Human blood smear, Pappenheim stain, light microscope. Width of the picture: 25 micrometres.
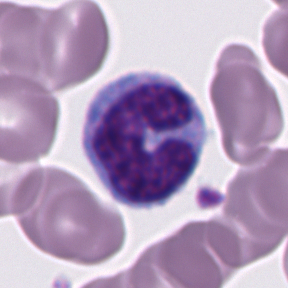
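Monocyte: the nucleated cell at the centre of this stained blood smear. Notice first its roughly round outline with a smooth edge, about 11 micrometres across. The nucleus, about 11 by 9 micrometres, is bent into a C shape around a notch that opens to the right. Look closely at its chromatin, which is dark purple and coarsely clumped. The nucleus takes up about 70% of the cell's area, and the cytoplasm forms only a thin pale bluish rim around it.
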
